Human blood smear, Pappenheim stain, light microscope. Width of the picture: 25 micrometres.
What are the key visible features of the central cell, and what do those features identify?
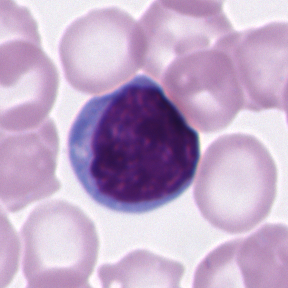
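Start with the outline: it is smooth all round, with nothing projecting from the surface, and the cell measures about 12 micrometres across. The nucleus, about 10 micrometres across, sits off-centre towards the right and fills about 70% of the cell's area. Its chromatin is dark purple and coarsely clumped. The cytoplasm makes a crescent, widest on the left side. What you are looking at is a typical lymphocyte.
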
